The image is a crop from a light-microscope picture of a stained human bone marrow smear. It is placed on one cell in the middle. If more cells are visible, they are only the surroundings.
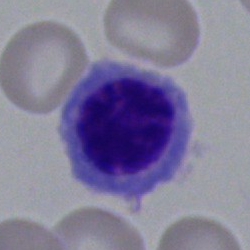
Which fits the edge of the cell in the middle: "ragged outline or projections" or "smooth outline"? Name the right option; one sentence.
The border of the cell is ragged or frayed, or shows projections, blebs or tags.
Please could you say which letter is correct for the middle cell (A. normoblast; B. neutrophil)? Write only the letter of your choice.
A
